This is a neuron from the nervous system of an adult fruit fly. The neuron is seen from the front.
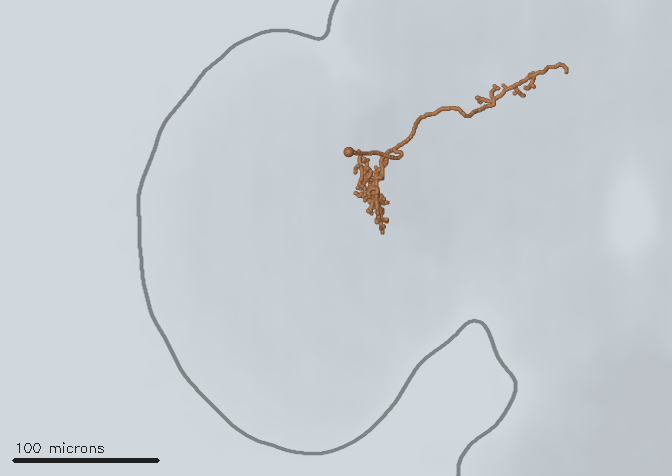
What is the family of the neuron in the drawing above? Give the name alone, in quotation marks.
"LC"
